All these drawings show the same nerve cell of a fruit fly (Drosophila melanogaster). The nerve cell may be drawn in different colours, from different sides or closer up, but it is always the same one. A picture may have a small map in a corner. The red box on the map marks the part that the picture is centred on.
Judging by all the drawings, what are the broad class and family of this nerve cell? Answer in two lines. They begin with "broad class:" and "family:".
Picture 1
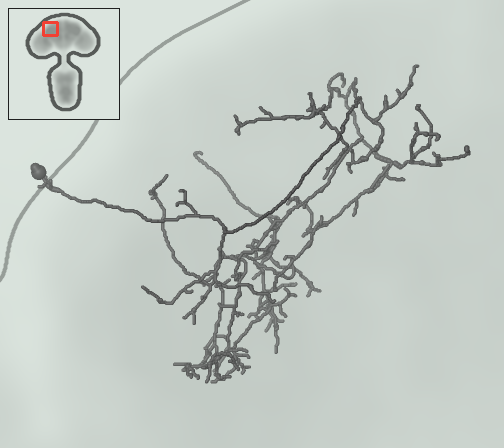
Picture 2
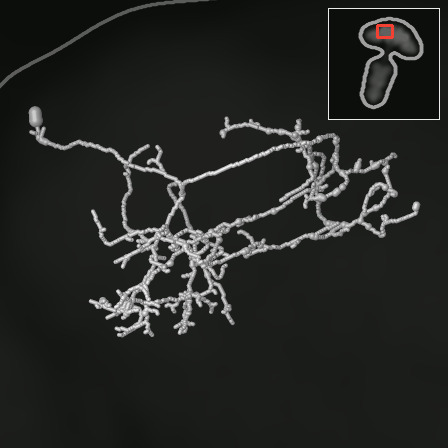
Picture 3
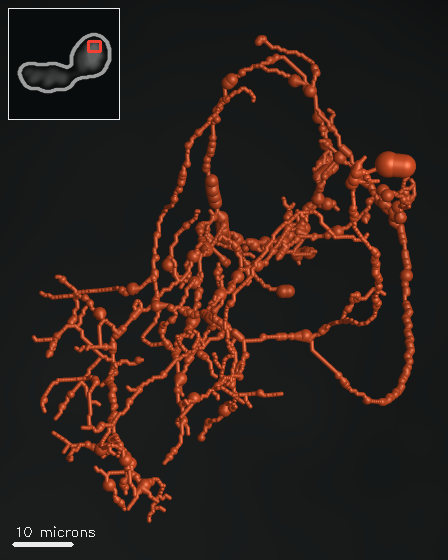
broad class: central-brain intrinsic neuron
family: hemilineage SLPal1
